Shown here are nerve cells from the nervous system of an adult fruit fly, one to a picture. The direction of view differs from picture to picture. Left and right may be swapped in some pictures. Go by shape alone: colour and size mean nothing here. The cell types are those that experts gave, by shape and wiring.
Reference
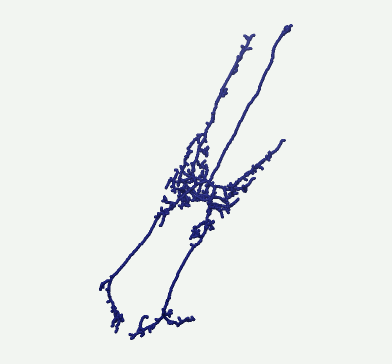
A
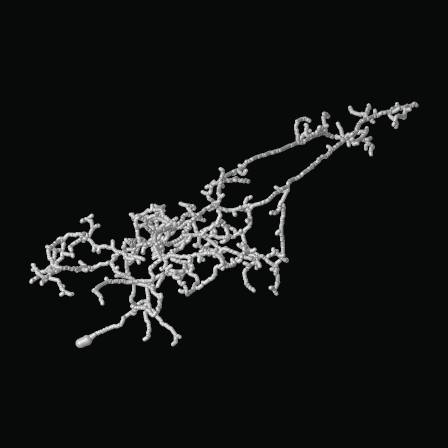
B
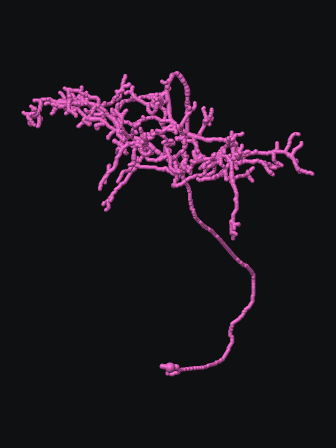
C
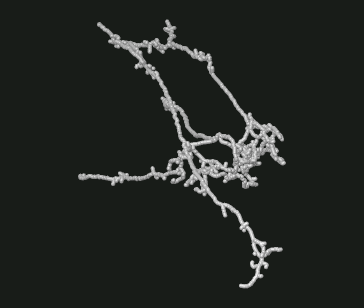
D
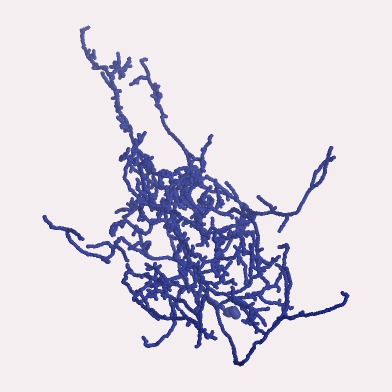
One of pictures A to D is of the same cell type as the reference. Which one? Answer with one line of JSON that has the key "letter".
{"letter": "C"}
